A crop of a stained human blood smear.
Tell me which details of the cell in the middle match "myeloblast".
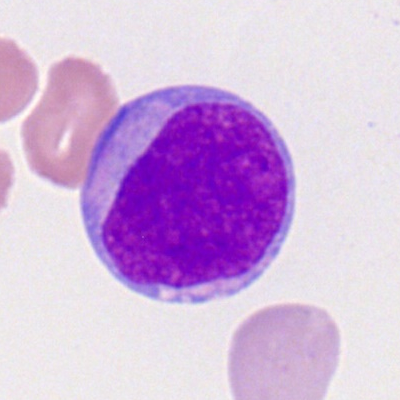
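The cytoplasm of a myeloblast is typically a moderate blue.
Here the cytoplasm is blue, and that goes with a myeloblast. The chromatin is finely mottled, dotted with small paler spots rather than solidly dense. The nucleus sits off-centre, toward the lower right of the cell. The cytoplasm forms a crescent, widest on the upper-left side.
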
